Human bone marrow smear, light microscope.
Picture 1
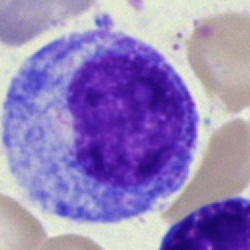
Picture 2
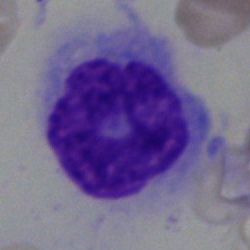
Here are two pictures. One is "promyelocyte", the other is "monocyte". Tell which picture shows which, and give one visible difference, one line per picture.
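In picture 1 we see a promyelocyte: The cytoplasm holds scattered purple granules.
In picture 2 we see a monocyte: No distinct granules are seen in the cytoplasm.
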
